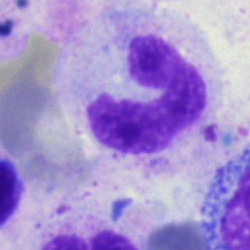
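Band neutrophil in a stained bone marrow smear. The curved nucleus has its open side facing the upper left, and its chromatin is dark purple and coarsely clumped. The abundant, pale lilac-grey cytoplasm holds fine, sparse pinkish-lilac granules.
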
